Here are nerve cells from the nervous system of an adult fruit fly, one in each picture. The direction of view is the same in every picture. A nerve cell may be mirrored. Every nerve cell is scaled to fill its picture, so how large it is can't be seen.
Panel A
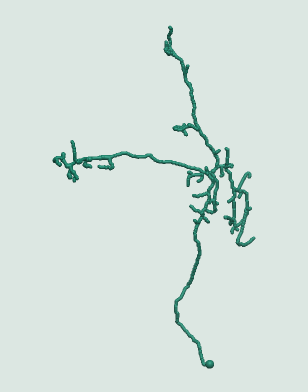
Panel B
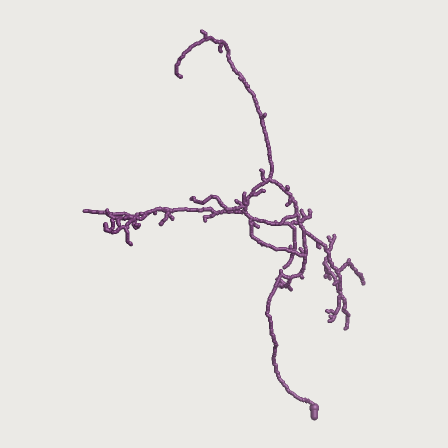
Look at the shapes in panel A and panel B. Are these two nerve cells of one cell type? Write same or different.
same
